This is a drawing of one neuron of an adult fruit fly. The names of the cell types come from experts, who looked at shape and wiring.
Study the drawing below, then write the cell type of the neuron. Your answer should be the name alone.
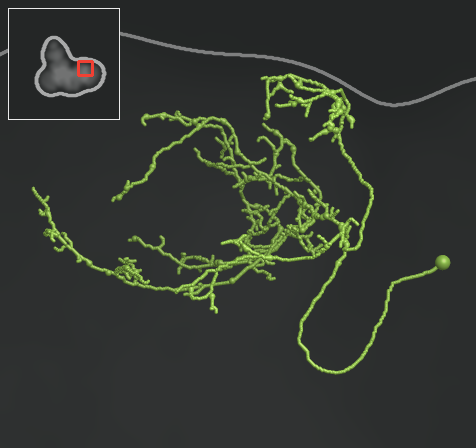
LHCENT13_a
